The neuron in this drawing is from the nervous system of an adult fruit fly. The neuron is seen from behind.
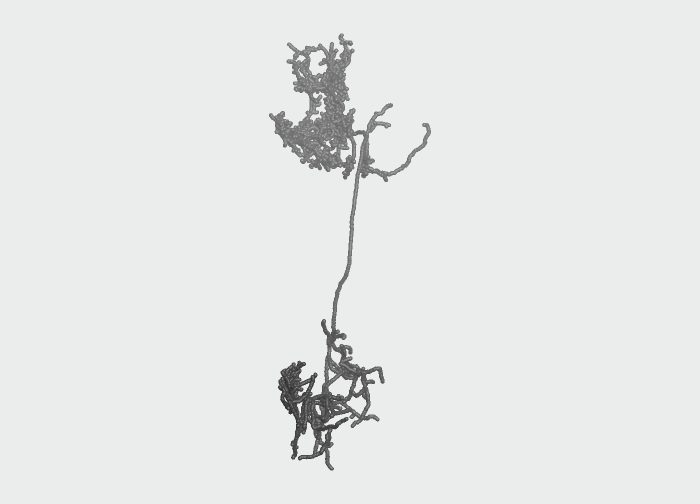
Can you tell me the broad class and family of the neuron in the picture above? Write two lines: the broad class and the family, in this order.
descending neuron
DNg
